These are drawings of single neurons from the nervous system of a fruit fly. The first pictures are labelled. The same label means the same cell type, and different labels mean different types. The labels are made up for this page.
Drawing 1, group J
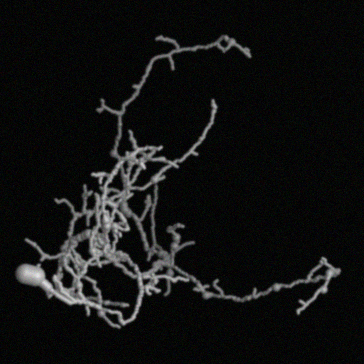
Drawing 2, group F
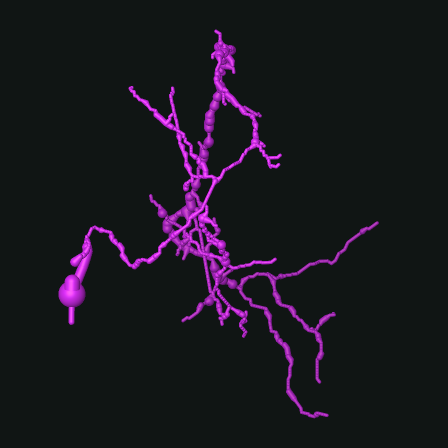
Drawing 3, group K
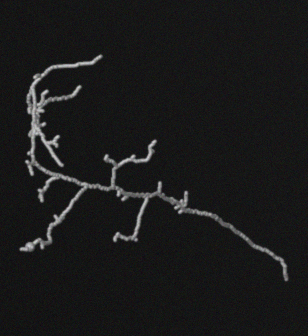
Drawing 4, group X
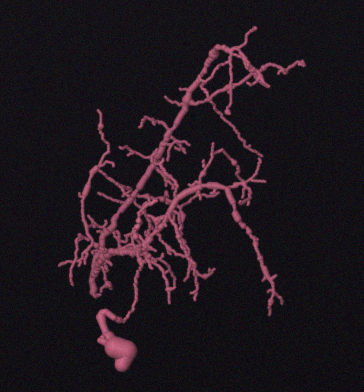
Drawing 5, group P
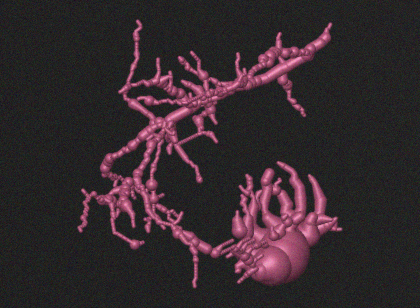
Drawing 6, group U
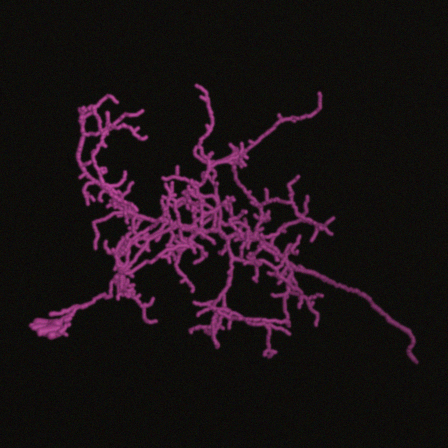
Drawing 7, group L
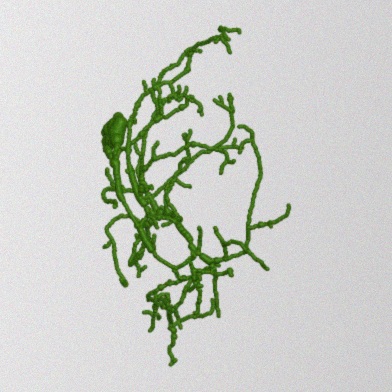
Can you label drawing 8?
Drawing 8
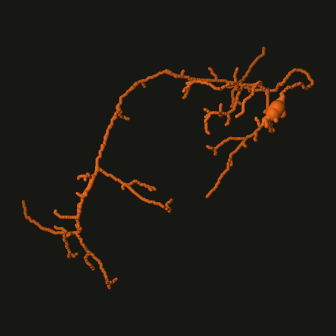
group F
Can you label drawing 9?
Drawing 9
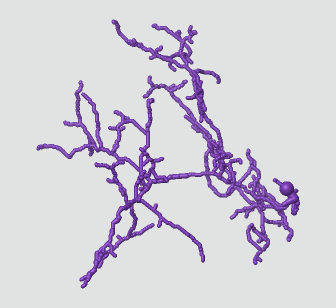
group L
